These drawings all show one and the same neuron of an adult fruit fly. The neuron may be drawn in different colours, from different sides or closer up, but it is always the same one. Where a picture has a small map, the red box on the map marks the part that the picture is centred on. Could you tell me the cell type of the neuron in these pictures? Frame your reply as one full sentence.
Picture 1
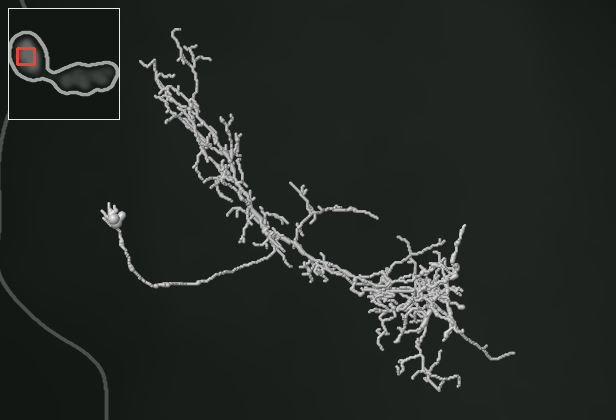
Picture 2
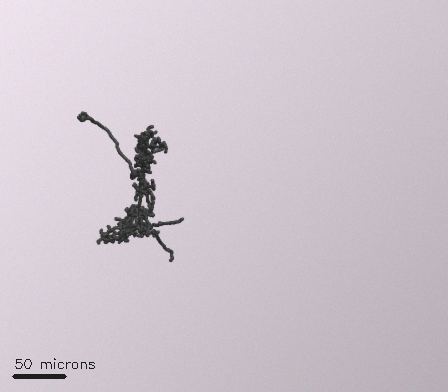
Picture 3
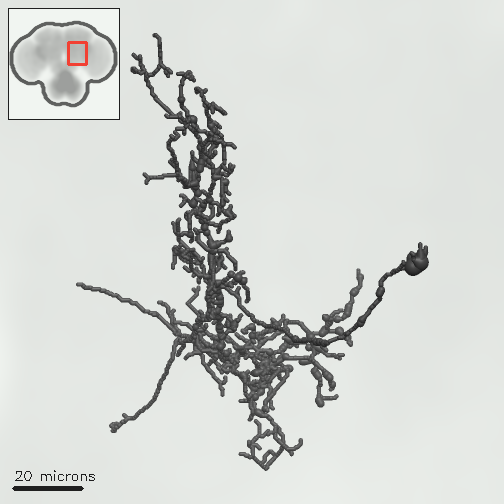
This neuron has been assigned cell type WEDPN16_d.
